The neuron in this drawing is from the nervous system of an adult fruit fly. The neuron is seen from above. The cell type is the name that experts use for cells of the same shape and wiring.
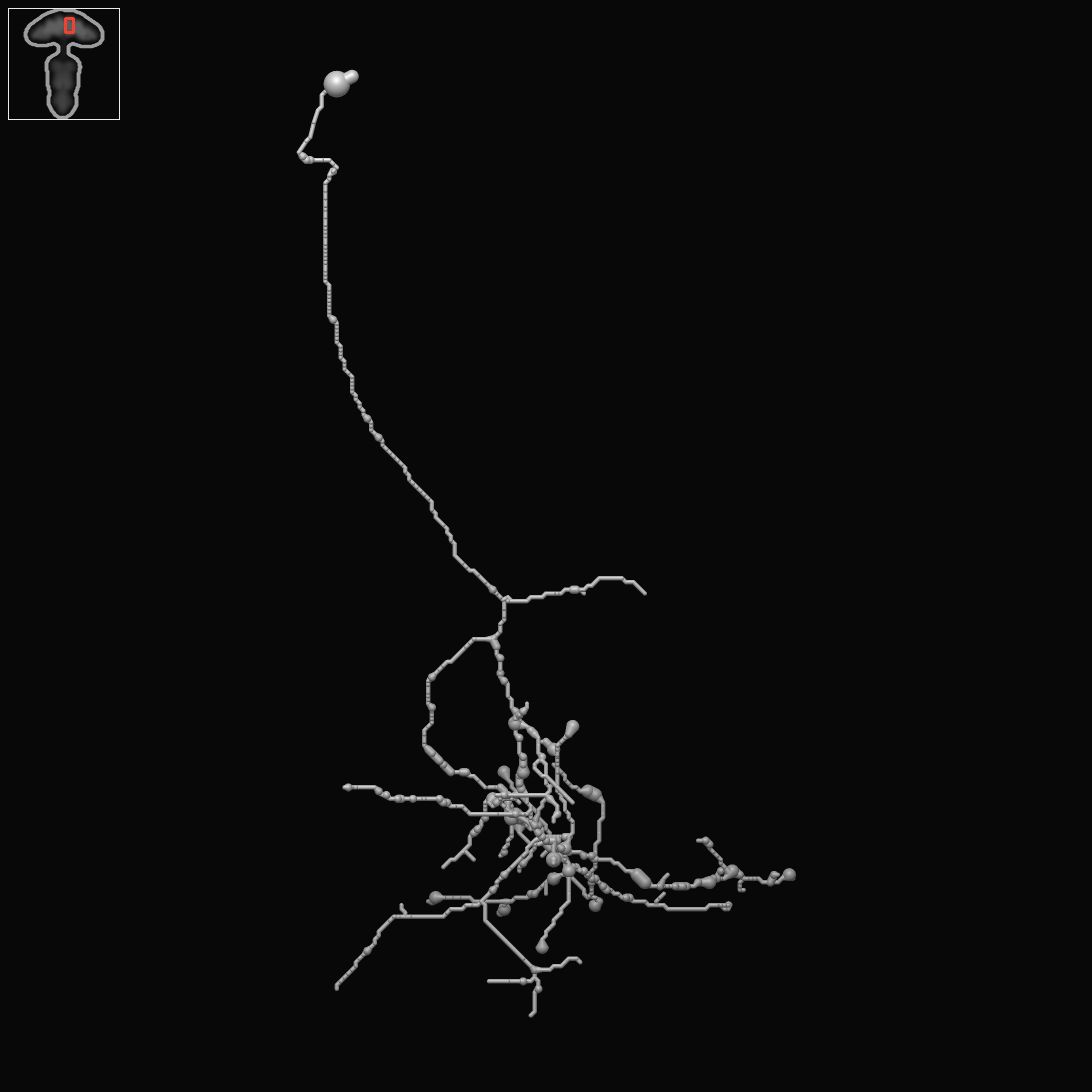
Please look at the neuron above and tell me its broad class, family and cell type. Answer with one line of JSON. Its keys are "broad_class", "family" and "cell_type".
{"broad_class": "central-brain intrinsic neuron", "family": "hemilineage SMPad2", "cell_type": "PS005_e"}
